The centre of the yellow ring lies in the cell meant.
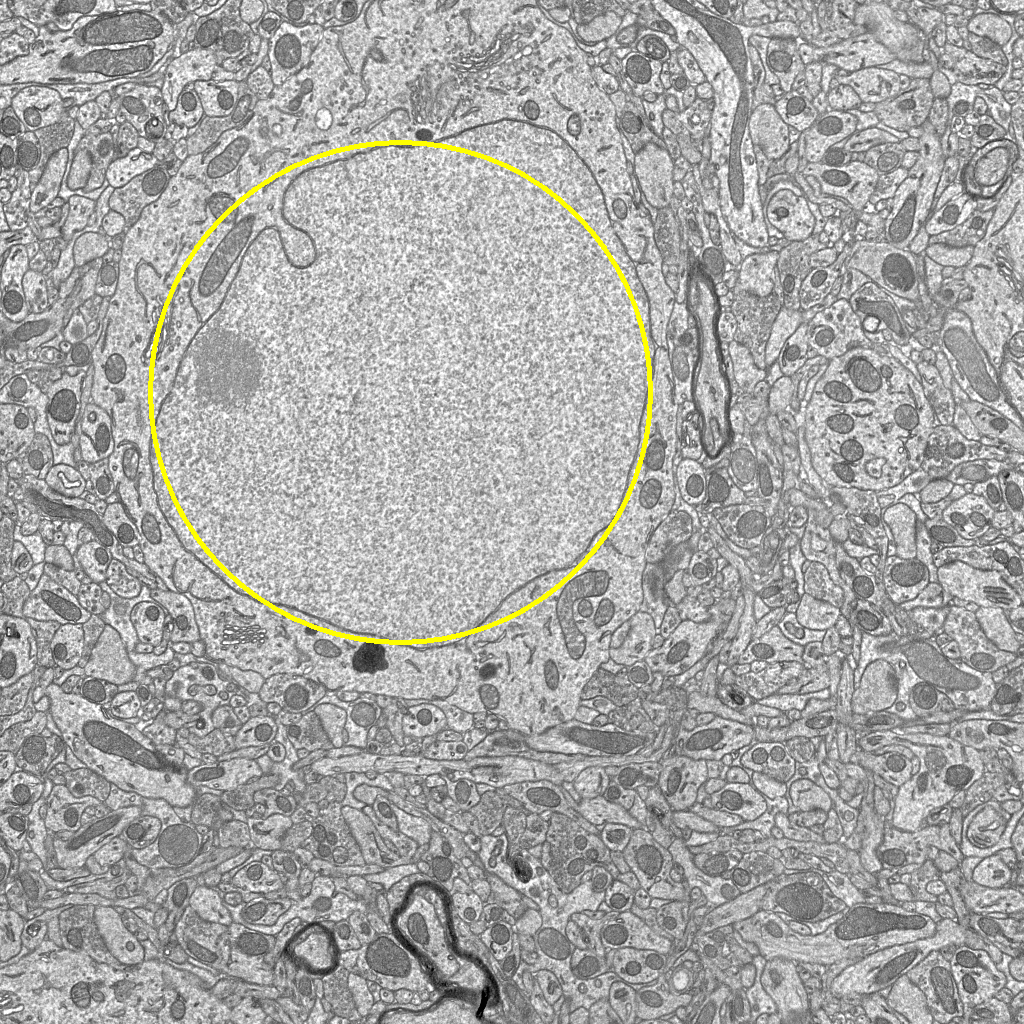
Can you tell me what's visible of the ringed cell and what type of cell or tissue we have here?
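Here the nucleus is round and whole, filling most of the ring. Its envelope has one deep, narrow infolding at the upper left. Chromatin is pale and evenly dispersed, with no dark clumps lining the envelope, and near the left edge of the nucleus there's a single rounded, darker, finely granular patch. The cell is an excitatory neuron.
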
